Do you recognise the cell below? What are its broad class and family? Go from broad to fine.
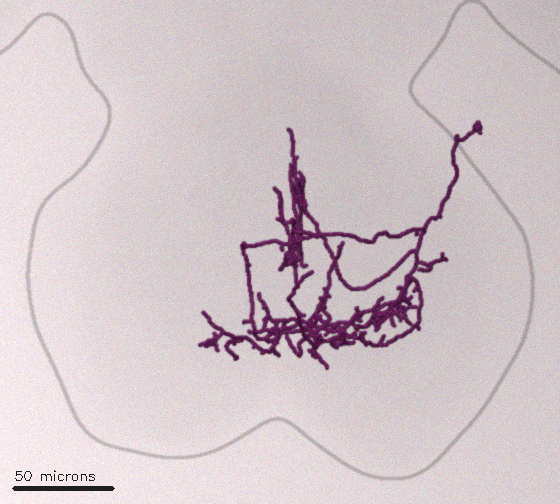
nerve-cord intrinsic neuron; hemilineage 17A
